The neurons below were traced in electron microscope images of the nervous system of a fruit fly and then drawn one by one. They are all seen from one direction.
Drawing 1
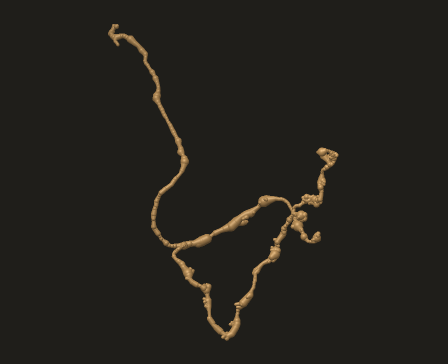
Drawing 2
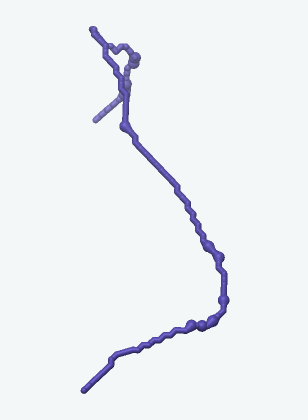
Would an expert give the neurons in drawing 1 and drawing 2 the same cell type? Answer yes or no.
no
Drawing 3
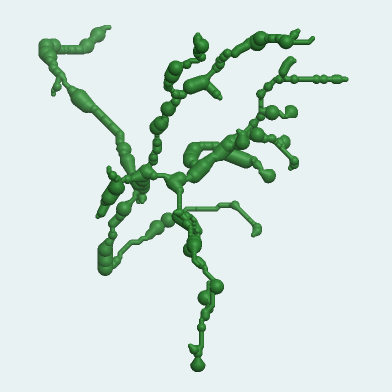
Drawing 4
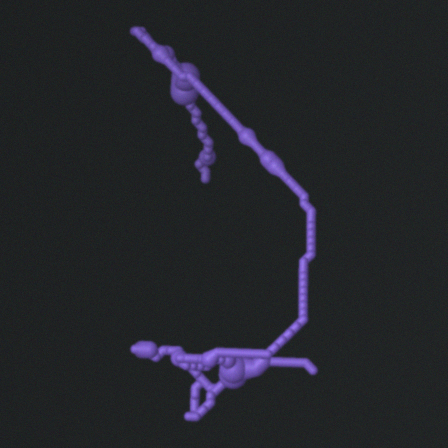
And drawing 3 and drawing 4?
no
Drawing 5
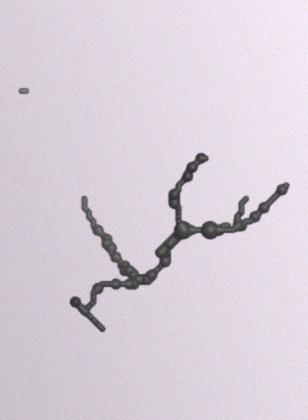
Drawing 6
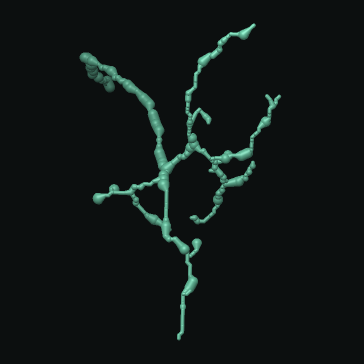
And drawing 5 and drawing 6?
yes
